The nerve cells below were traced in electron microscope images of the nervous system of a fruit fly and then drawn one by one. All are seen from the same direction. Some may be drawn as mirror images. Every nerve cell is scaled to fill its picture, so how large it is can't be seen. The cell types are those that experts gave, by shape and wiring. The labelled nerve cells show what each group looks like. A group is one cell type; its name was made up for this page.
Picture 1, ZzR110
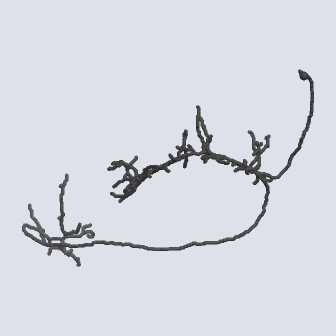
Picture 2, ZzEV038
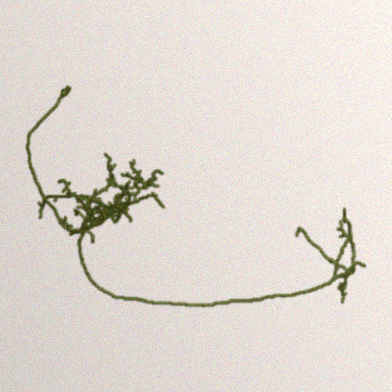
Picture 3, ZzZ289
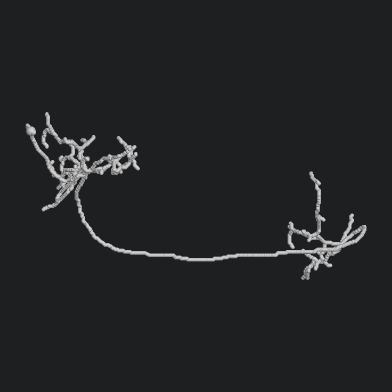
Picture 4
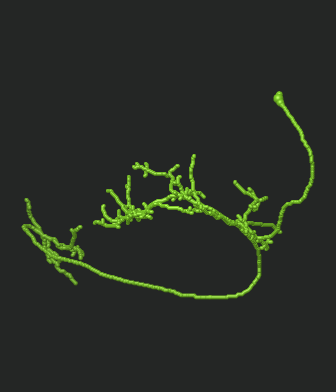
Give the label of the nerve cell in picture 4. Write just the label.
ZzR110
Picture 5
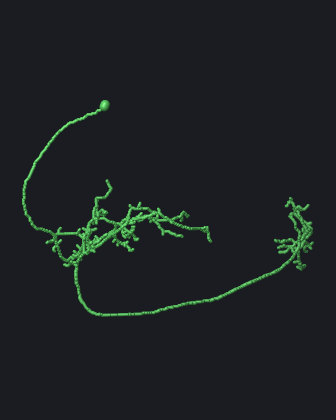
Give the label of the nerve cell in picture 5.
ZzEV038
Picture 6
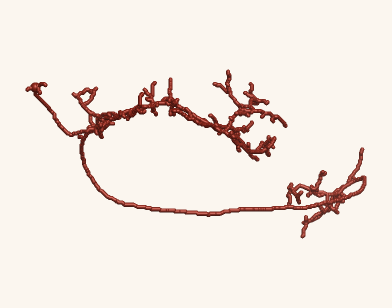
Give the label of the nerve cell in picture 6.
ZzR110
